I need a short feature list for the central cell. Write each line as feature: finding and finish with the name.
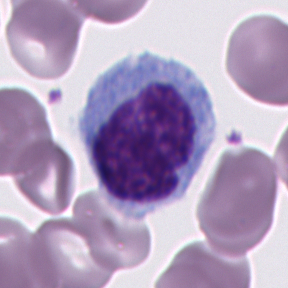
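Cytoplasmic edge: finely frayed, not crisply smooth
Chromatin: dark purple, coarsely mottled, with small lighter gaps
Nucleoli: none distinct
Granules: none visible in the cytoplasm
Name: monocyte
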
